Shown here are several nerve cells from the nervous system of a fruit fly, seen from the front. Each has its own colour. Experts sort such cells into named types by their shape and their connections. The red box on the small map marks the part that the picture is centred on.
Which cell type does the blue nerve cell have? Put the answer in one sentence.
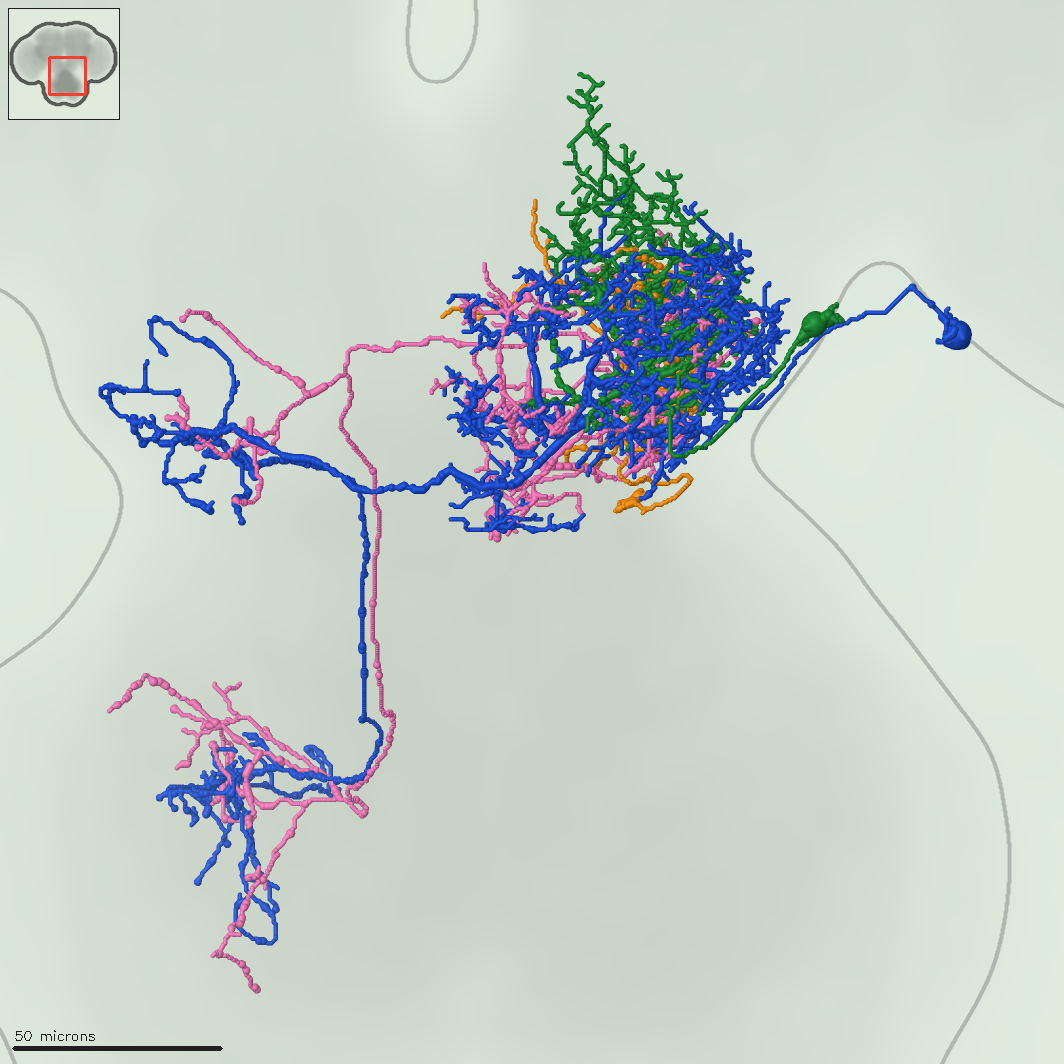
The cell type is DNge080.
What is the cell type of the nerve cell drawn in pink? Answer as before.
The cell type is DNg47.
